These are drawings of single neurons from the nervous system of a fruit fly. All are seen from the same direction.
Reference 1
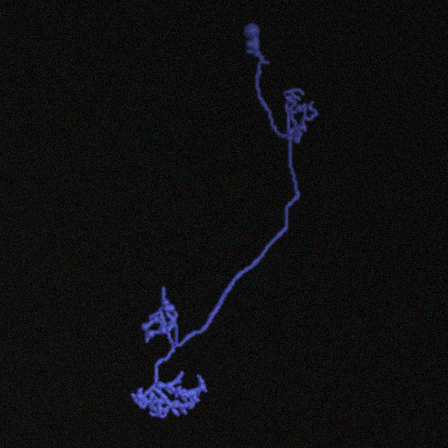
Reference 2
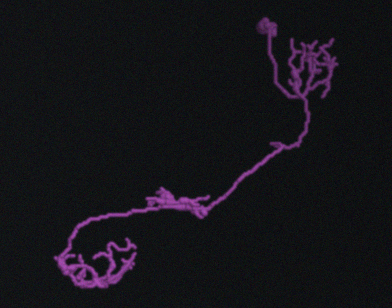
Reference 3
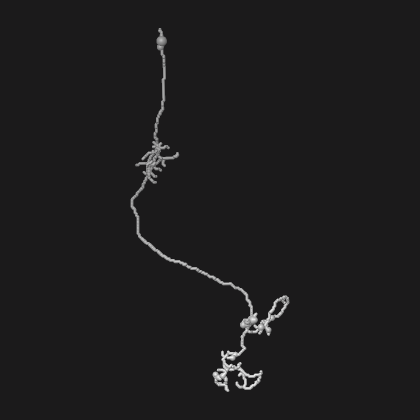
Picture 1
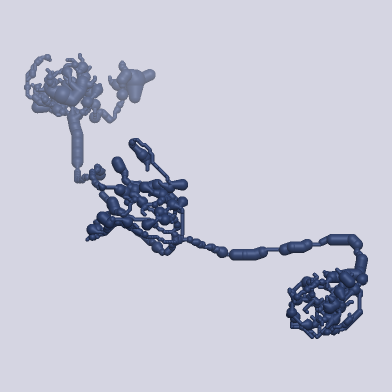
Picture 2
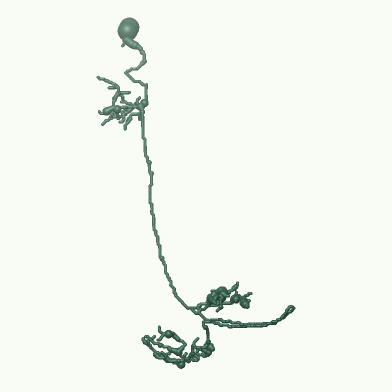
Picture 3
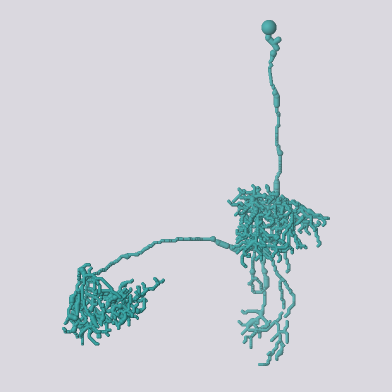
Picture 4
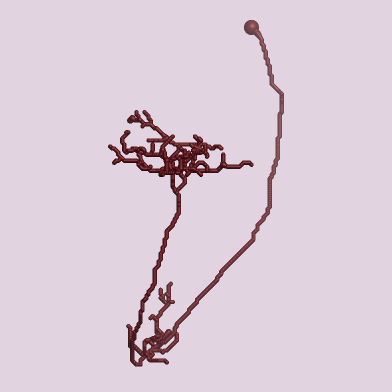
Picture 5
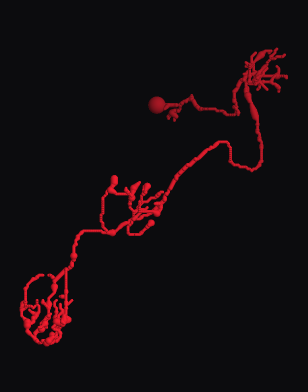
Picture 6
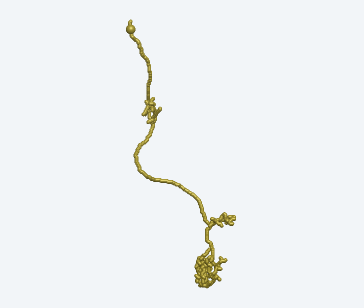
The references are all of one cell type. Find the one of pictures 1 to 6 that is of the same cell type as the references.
Picture 2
